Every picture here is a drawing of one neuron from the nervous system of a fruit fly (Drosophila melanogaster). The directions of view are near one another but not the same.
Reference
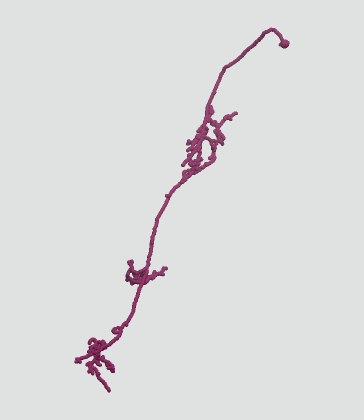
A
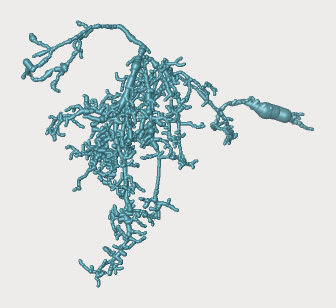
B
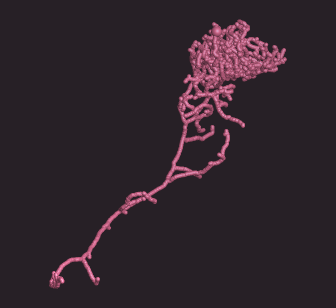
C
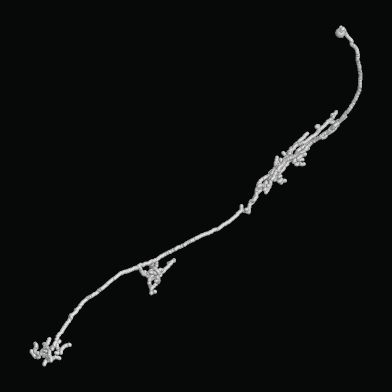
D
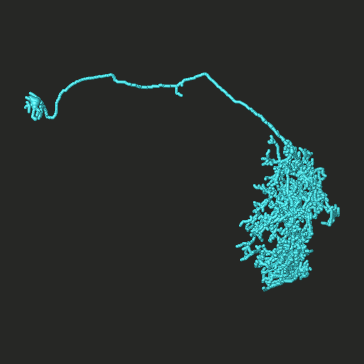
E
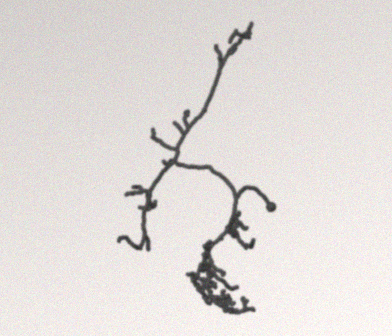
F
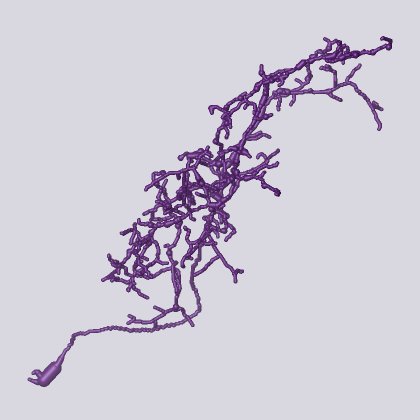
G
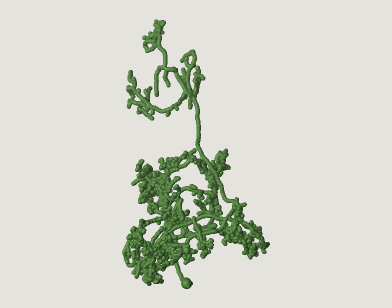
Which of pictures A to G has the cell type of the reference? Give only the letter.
C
